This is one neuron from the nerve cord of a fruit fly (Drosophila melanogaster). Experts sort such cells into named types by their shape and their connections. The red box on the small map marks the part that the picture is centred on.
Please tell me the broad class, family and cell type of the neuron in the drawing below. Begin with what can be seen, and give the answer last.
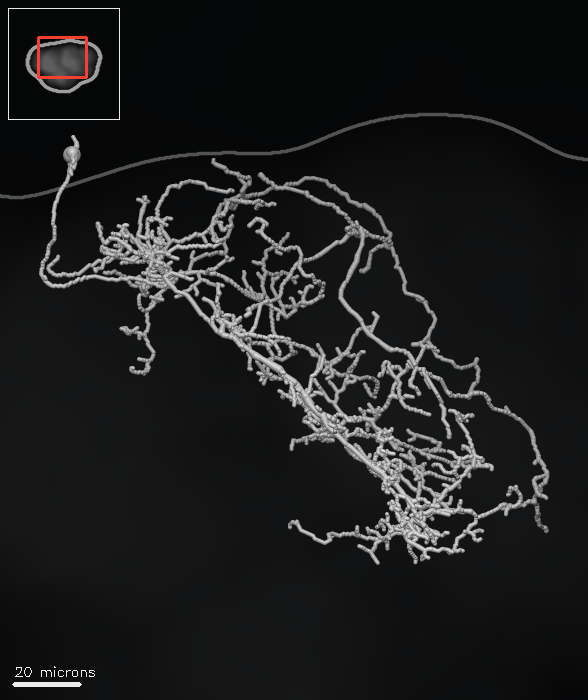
By the scale bar it is about 160 microns wide in this view. The picture shows more than a hundred branch ends. It is a nerve-cord intrinsic neuron. The family is hemilineage 19B. It is of cell type IN19B023.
